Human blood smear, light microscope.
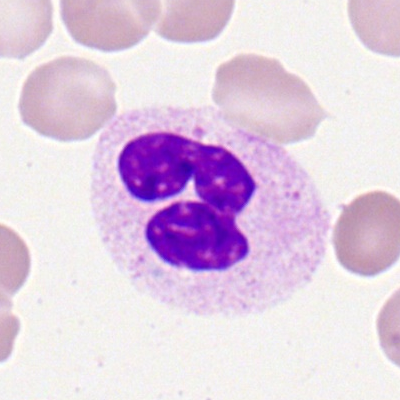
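Segmented neutrophil, the cell in the middle of this stained human blood smear. First, its nucleus is divided into three lobes. Second, no nucleoli can be seen in that nucleus. Third, fine lilac-pink granules are scattered throughout the cytoplasm. Last, the cytoplasm shows no vacuoles.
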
